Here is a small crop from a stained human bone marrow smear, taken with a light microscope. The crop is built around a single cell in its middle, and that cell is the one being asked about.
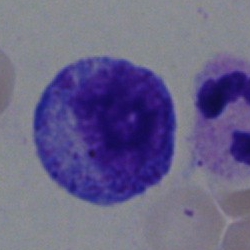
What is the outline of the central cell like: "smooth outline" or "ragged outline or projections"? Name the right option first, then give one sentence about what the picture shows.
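Smooth outline. The cell has a round, smooth outline.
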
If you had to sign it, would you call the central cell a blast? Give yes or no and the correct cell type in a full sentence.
No, the central cell does not represent a blast, but a promyelocyte.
